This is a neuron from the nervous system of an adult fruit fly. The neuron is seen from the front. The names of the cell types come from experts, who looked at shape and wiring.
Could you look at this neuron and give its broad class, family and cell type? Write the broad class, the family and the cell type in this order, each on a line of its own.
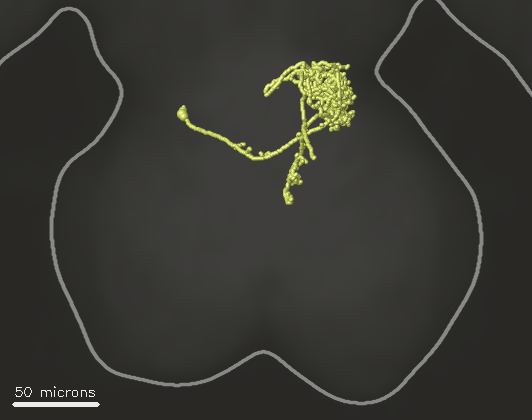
nerve-cord intrinsic neuron
hemilineage 01A
IN01A048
